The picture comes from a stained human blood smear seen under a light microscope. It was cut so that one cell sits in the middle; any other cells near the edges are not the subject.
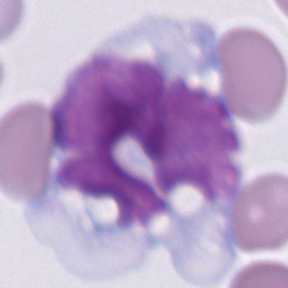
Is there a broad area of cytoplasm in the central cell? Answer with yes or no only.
Yes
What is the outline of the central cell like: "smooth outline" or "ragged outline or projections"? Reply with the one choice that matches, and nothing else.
Ragged outline or projections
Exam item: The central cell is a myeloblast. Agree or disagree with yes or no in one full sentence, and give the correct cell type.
No, the identification should read a monocyte, not a myeloblast, for the central cell.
